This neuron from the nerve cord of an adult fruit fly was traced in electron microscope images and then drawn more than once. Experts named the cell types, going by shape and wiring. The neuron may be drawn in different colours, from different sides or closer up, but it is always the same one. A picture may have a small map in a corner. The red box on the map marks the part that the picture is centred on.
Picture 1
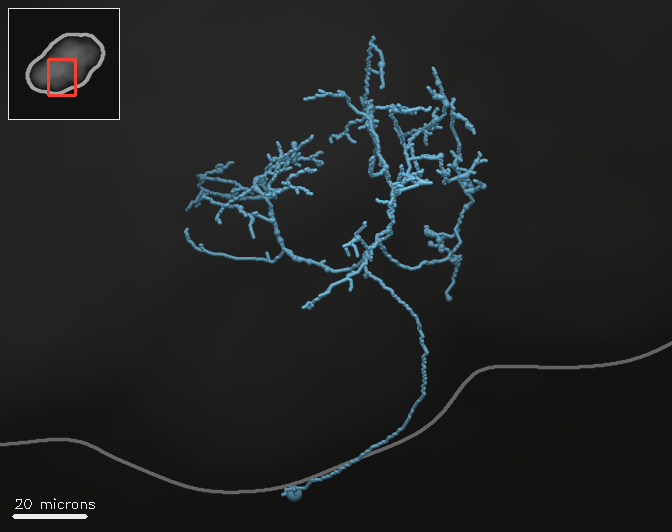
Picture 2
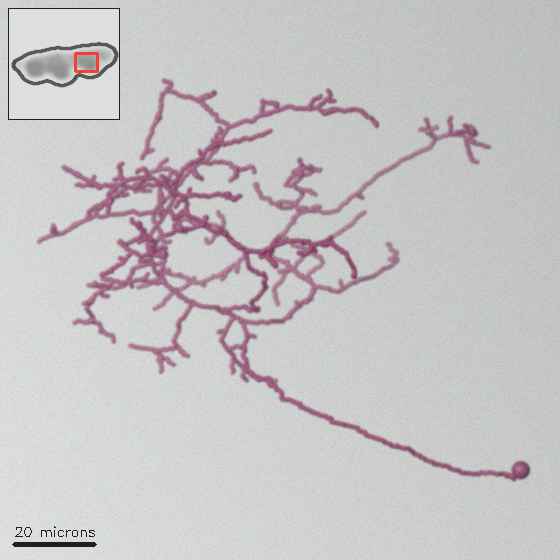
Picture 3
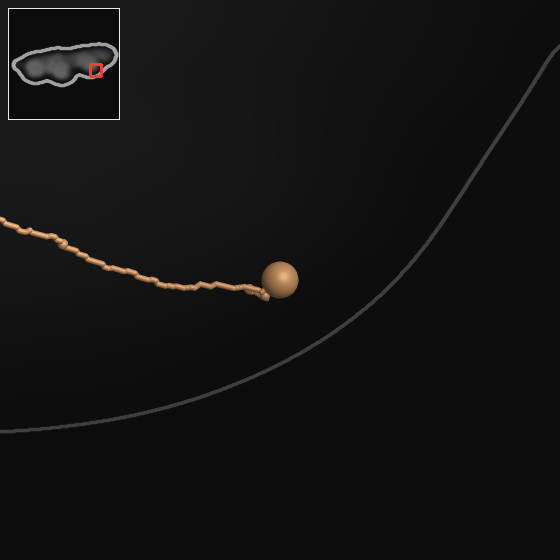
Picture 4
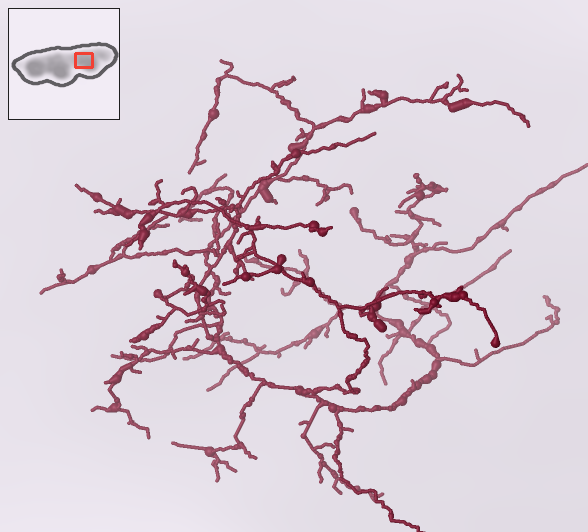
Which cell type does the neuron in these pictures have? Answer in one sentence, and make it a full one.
This neuron represents the cell type IN16B085.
